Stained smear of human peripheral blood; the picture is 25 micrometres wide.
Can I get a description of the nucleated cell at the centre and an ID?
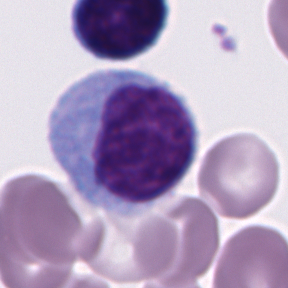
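Let me start with the nucleus: it sits off-centre, toward the right side of the cell. Its chromatin is dark purple and clumped. On the left of the nucleus, the pale blue cytoplasm spreads out as a broad crescent. This cell is a monocyte.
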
